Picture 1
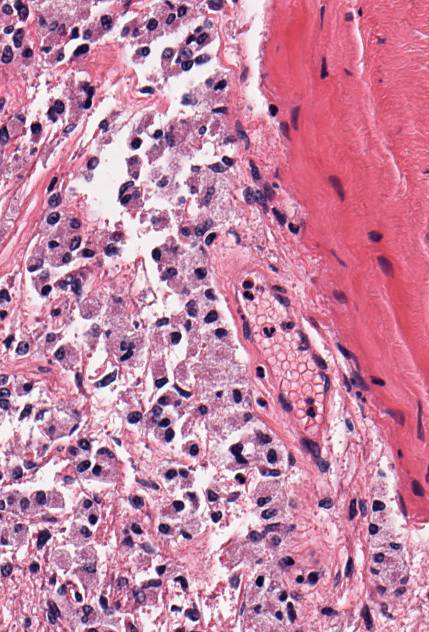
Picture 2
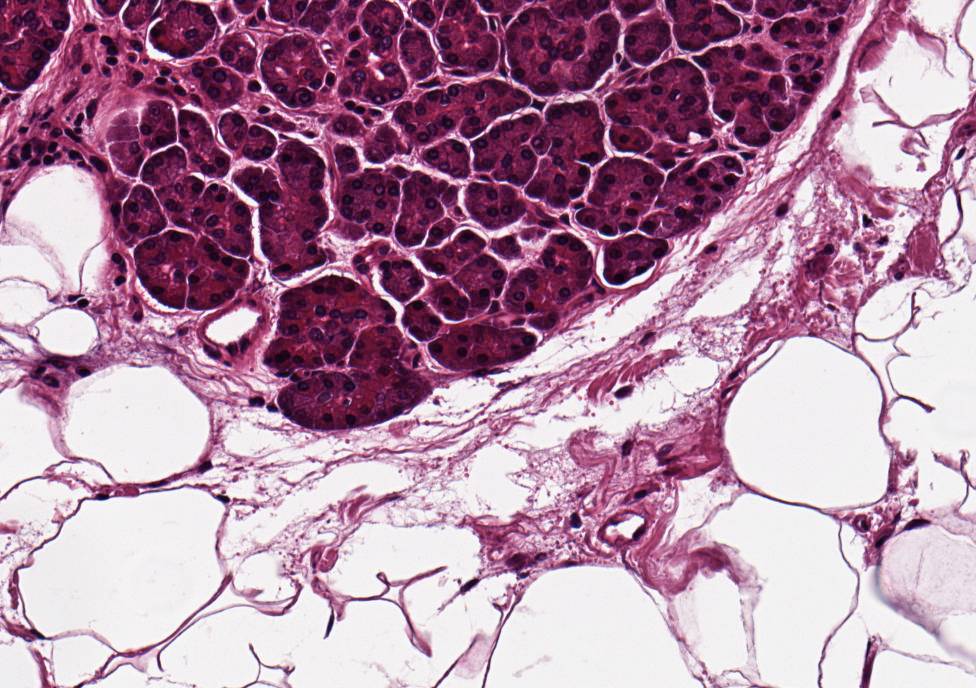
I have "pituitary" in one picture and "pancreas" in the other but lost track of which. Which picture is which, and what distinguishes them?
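Picture 1 shows the pituitary and picture 2 the pancreas. In the pituitary, loosely arranged polygonal cells form diffuse sheets across the left and centre of the field, with moderate to abundant finely granular pale pink-purple cytoplasm. These cells form no glands, tubules or lumens anywhere. A dense, deeply eosinophilic band with sparse elongated nuclei occupies its upper right. The pancreas, by contrast, has a lobule of closely packed acini in the upper part of the field, with fat tissue below. Its acinar cells carry densely stained dark purple-red cytoplasm, and their round dark nuclei sit toward the outer base of each acinus.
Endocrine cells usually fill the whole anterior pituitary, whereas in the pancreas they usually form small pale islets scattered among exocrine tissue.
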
